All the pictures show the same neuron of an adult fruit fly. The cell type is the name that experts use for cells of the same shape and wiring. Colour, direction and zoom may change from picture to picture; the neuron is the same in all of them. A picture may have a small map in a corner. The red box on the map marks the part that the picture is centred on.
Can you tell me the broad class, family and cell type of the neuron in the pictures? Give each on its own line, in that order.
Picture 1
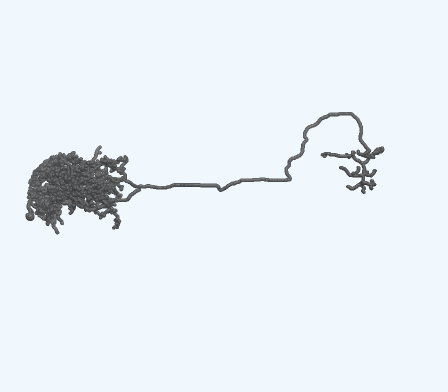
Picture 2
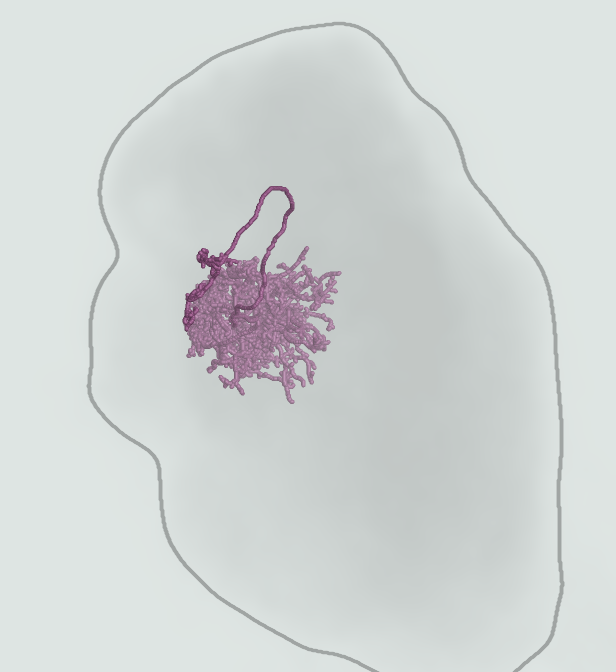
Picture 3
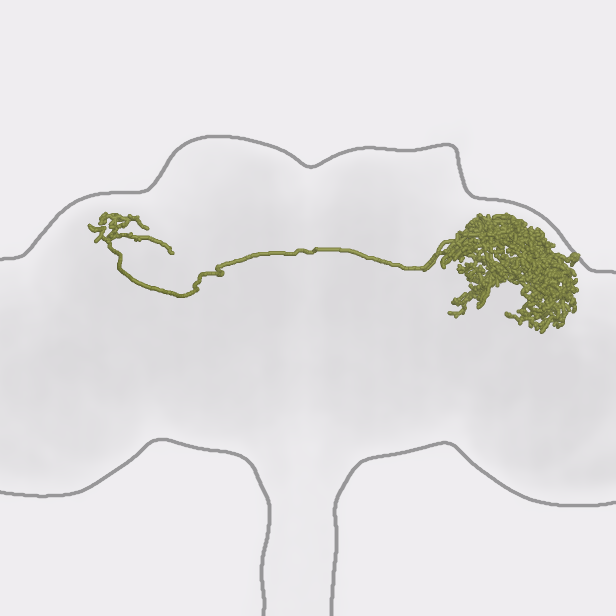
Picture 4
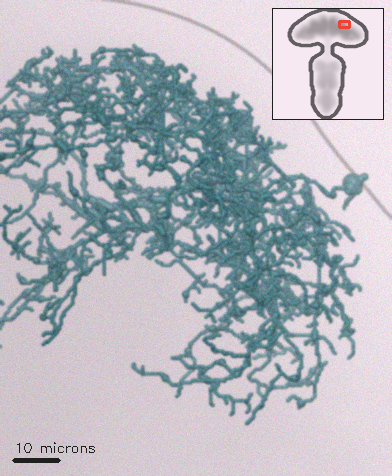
central-brain intrinsic neuron
hemilineage VLPl2_medial
AVLP154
